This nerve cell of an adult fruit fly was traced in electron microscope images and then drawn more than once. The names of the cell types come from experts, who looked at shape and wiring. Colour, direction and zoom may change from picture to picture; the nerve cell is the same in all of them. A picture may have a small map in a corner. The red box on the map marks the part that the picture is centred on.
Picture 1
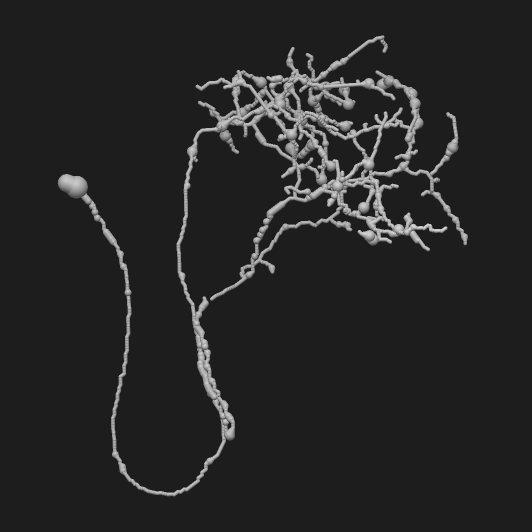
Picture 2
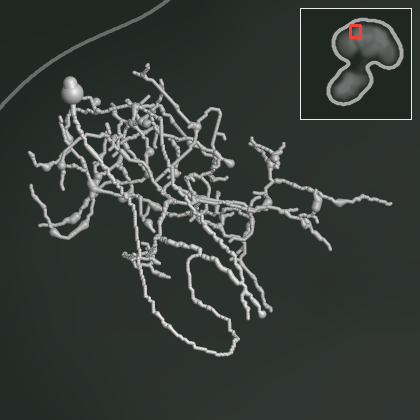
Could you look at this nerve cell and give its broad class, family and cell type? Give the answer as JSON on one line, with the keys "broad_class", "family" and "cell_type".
{"broad_class": "central-brain intrinsic neuron", "family": "hemilineage LHl1", "cell_type": "LHAV4a5"}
